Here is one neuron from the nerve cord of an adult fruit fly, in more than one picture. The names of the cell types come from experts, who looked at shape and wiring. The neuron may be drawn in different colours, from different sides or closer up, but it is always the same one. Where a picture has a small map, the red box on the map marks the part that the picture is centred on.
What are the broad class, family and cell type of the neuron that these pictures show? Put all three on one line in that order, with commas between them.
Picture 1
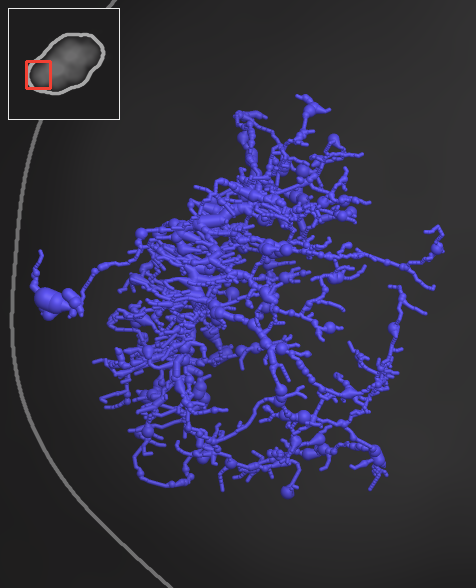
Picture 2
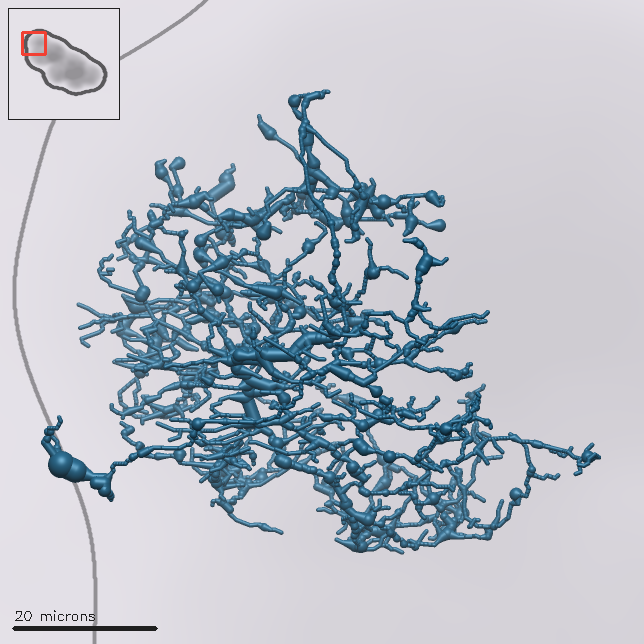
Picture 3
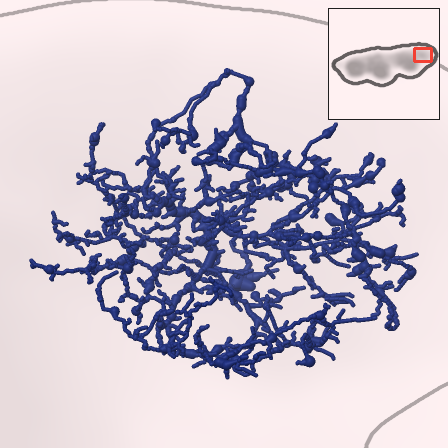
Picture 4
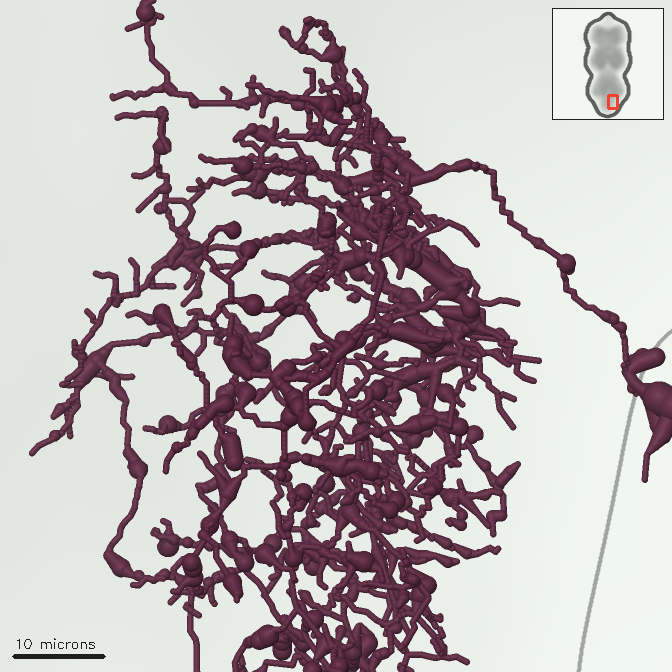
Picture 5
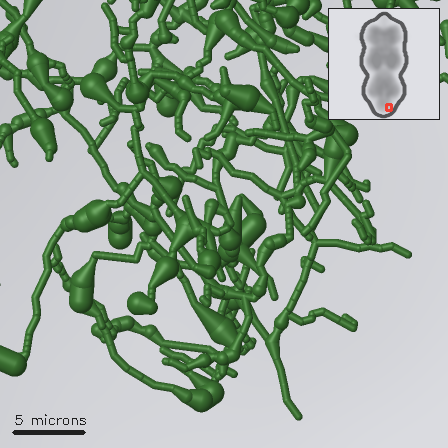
nerve-cord intrinsic neuron, hemilineage 01A, IN01A065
